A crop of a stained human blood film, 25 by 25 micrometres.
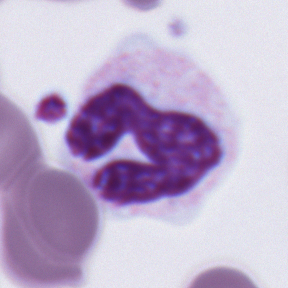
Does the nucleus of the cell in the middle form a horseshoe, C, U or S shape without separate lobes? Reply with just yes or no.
Yes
